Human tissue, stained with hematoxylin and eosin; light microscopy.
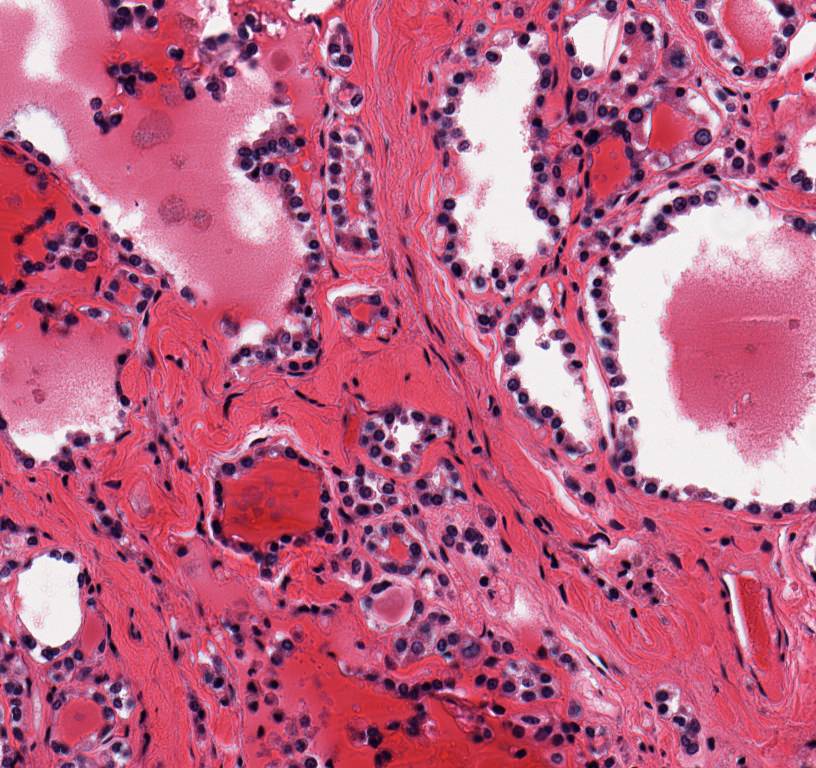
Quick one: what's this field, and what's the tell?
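Right, this is thyroid follicle. The follicles are round to irregular and vary widely in size, each lined by a single layer of cuboidal cells.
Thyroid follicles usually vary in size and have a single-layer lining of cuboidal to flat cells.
Several smaller ones in the lower centre hold deep red, dense material. In the upper left follicles, though, the material is pale and patchy, with clear gaps where it has pulled away from the lining.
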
